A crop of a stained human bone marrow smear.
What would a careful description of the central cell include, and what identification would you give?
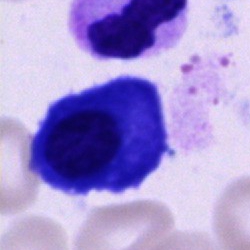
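Outline first: irregular, with small bumps along the margin. Next the cytoplasm, which stains a deep, intense blue, forms its widest band on the right side of the nucleus and shows no granules. Last, the name: plasma cell.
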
